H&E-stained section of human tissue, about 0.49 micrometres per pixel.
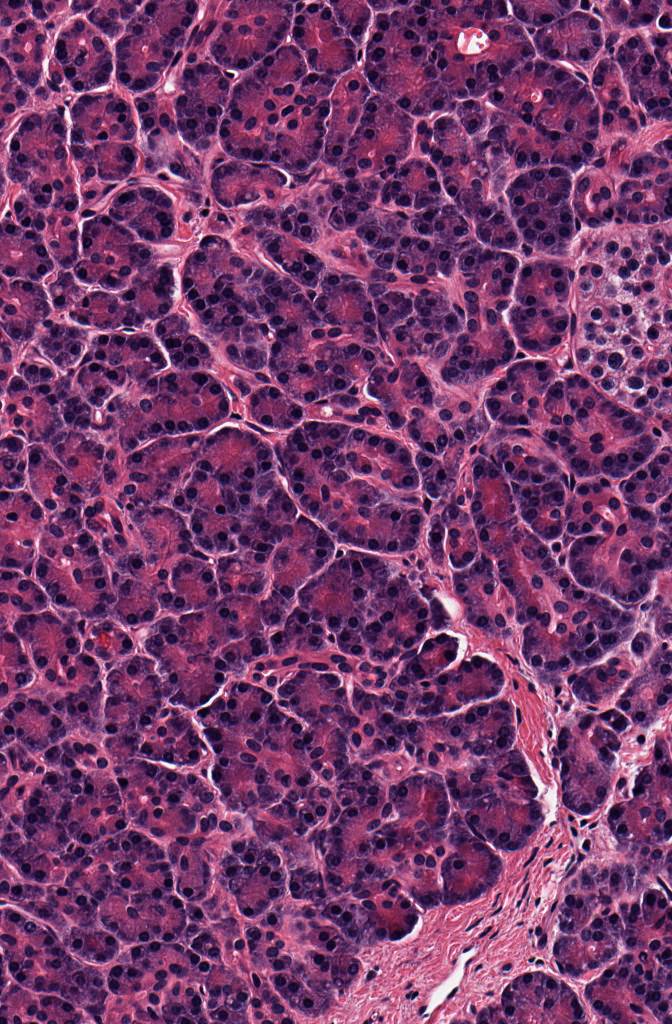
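Pancreas. Acinar cells pyramidal, nuclei toward the cell base; cytoplasm deep pink toward acinar centres, purple basally. Nuclei round, dark, fairly uniform in size. Upper right edge: rounded cluster of paler, finely vacuolated cells lacking the pink apical cytoplasm.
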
